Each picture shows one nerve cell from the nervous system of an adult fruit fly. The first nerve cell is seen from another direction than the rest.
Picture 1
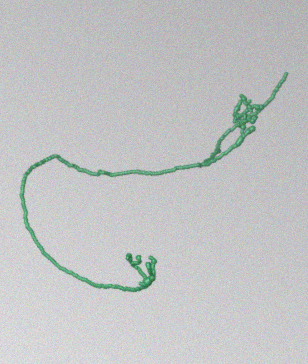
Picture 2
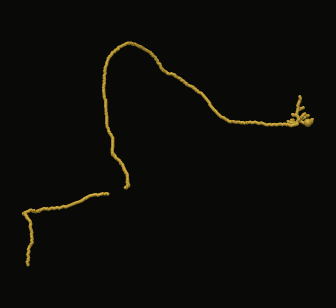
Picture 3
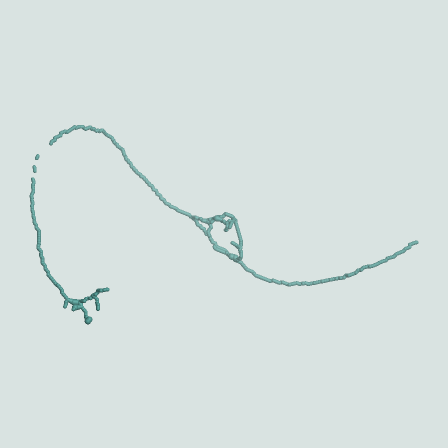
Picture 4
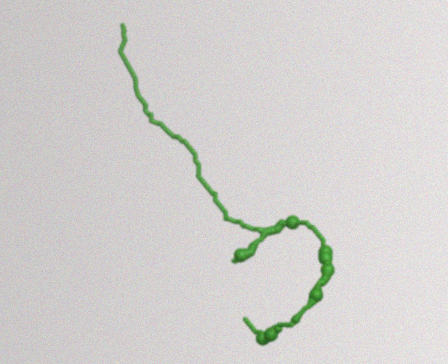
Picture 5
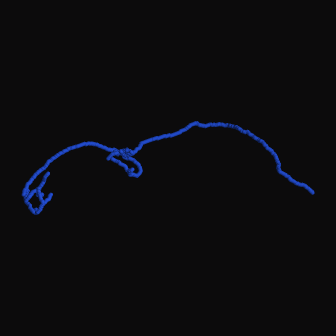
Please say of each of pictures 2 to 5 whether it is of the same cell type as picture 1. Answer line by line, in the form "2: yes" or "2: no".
2: yes
3: no
4: no
5: no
